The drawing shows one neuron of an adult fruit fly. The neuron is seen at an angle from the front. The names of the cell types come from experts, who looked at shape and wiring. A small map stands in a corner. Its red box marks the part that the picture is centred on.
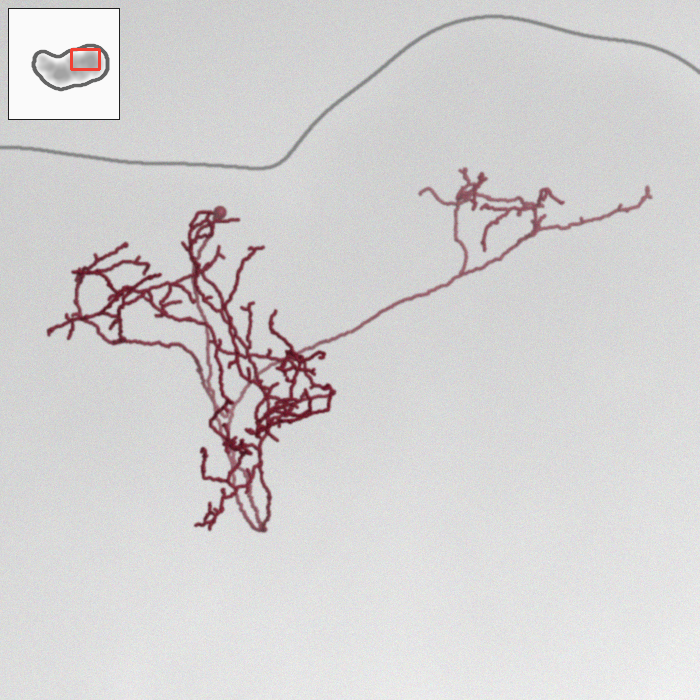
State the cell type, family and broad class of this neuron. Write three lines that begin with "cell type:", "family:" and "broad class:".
cell type: CB1902
family: hemilineage DM1_antero_dorsal
broad class: central-brain intrinsic neuron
